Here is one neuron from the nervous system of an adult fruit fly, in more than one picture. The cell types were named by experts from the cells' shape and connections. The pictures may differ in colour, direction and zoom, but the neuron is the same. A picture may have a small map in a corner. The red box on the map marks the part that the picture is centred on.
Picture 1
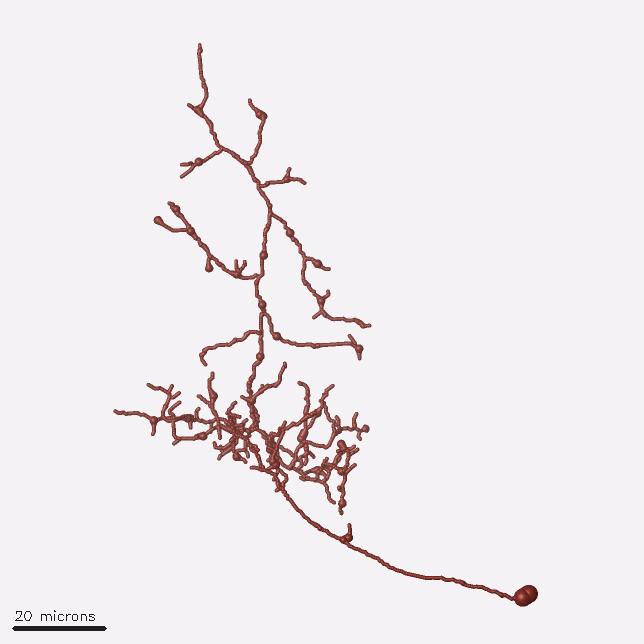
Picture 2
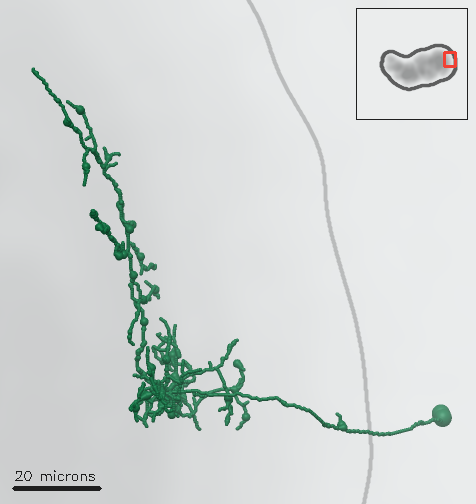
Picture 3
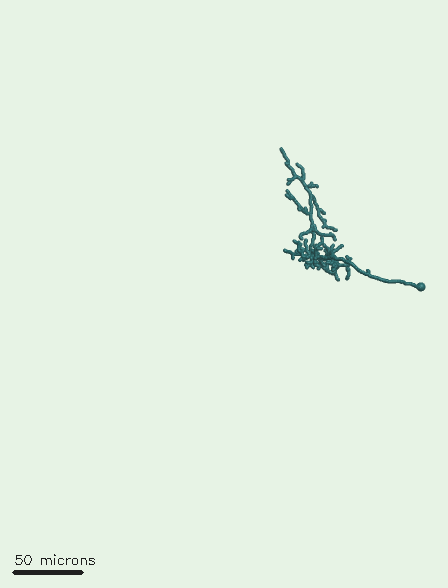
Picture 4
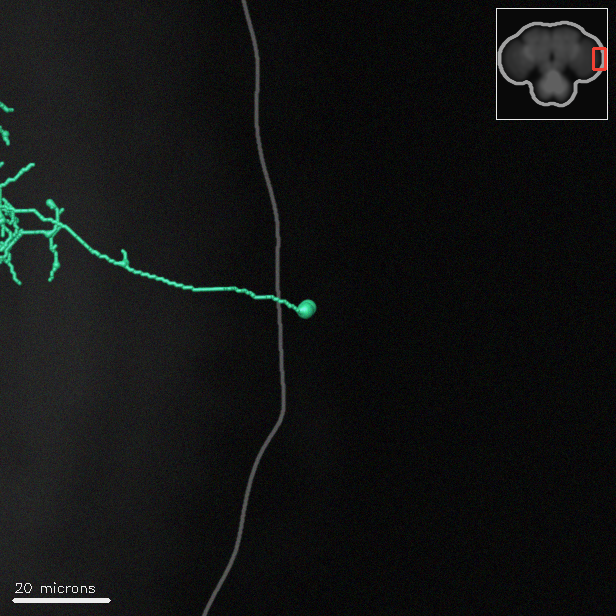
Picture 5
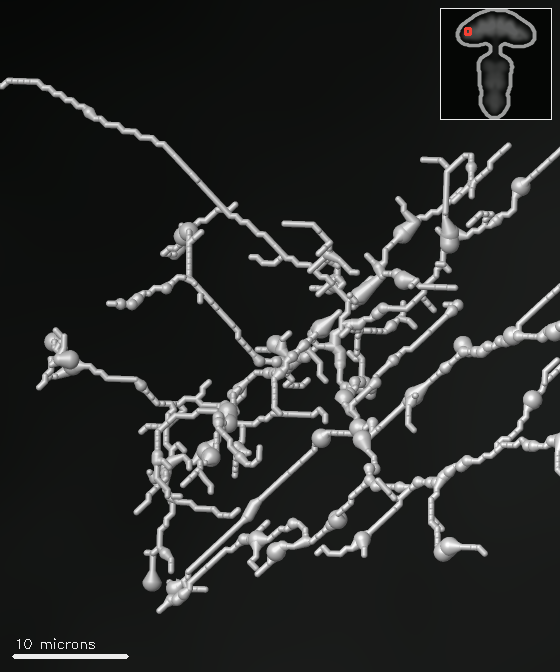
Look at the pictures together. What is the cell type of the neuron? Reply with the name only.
Cm8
